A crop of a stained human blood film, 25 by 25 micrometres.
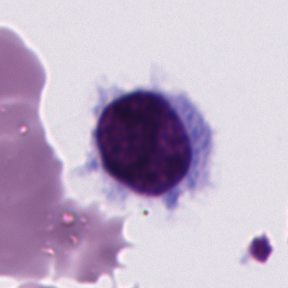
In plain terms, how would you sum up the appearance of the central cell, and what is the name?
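Fine hair-like projections fringe the whole edge of the cell, and its outline is ragged rather than a clean circle. Cytoplasm is pale grey-blue and shows no granules. The cell is a hairy cell.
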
